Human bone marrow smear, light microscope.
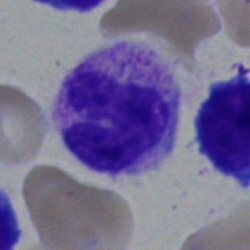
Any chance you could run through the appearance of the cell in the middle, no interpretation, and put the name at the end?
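Nucleus: pale cleft running horizontally across its middle. Chromatin: coarse, clumped. Cytoplasm: pale lilac, fine purplish granules scattered through it. Name: band neutrophil.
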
